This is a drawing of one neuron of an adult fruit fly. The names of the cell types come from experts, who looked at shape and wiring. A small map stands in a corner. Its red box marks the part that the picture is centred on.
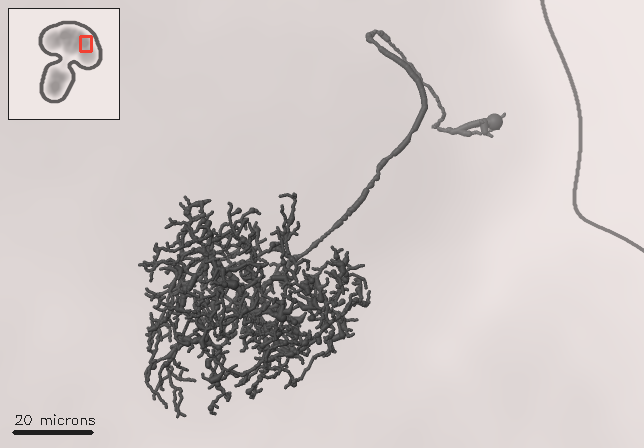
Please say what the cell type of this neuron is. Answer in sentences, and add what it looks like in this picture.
The cell type is AVLP419_a. This is a central-brain intrinsic neuron. It is in the brain and does not reach the nerve cord. The cell body is at the upper right of the picture. From top to bottom in the picture it spans about 100 microns.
